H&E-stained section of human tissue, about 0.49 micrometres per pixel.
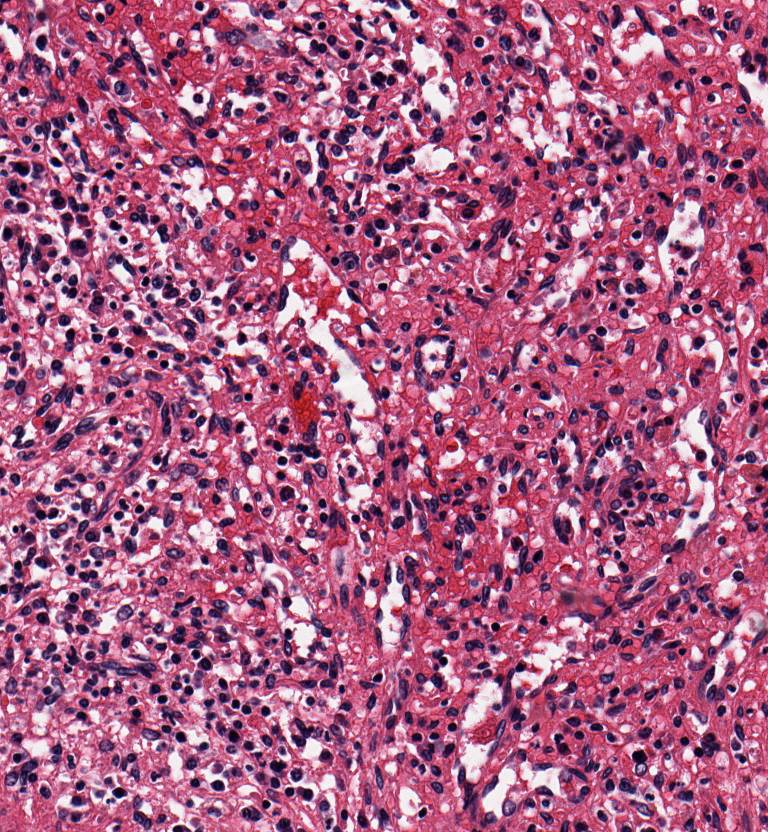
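Spleen, H&E: you'll notice it's just a diffuse, densely cellular sheet, with no glands, epithelium or follicles. Small cells with round, dark, dense nuclei and scant cytoplasm are scattered everywhere, and some have pale, clear cytoplasm around the round dark nucleus. There are no fat cells anywhere, either.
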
